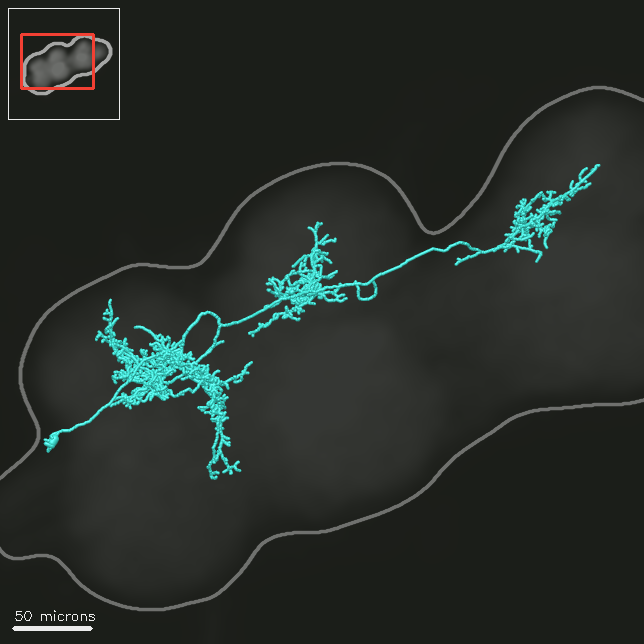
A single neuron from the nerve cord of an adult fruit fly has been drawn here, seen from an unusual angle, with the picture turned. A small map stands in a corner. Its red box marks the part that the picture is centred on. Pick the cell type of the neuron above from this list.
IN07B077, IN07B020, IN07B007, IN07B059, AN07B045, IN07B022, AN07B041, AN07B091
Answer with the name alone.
IN07B020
